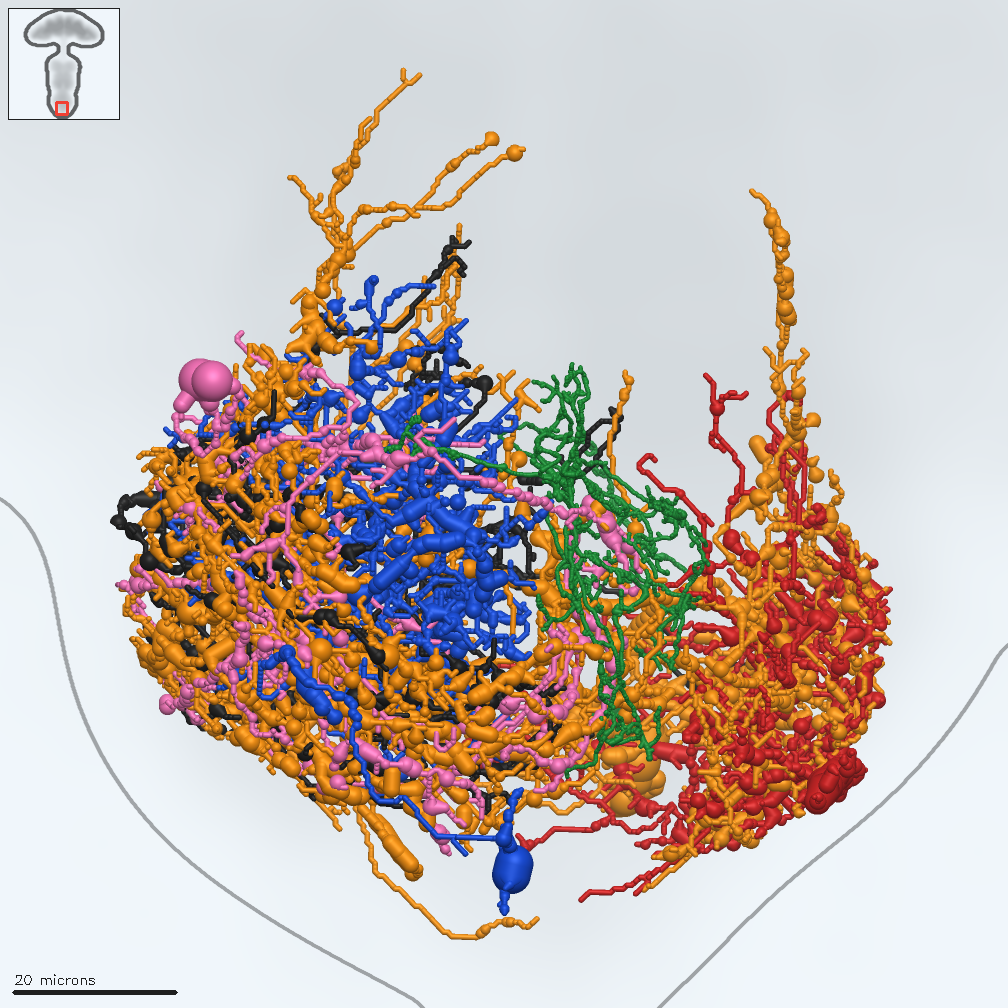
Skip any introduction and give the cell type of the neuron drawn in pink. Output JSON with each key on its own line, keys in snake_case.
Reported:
{
 "cell_type": "INXXX378"
}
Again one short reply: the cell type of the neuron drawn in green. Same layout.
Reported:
{
 "cell_type": "INXXX441"
}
